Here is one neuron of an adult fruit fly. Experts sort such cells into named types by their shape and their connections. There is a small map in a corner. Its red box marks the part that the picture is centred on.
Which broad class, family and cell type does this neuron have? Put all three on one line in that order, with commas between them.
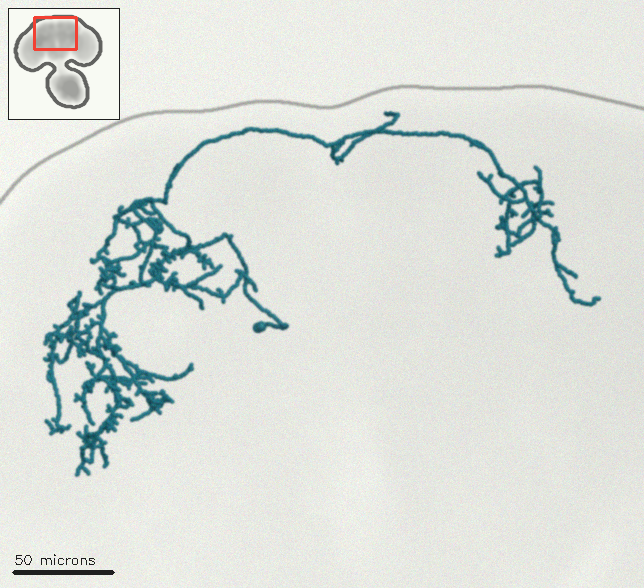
central-brain intrinsic neuron, hemilineage DM4_dorsal, pC1_12a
